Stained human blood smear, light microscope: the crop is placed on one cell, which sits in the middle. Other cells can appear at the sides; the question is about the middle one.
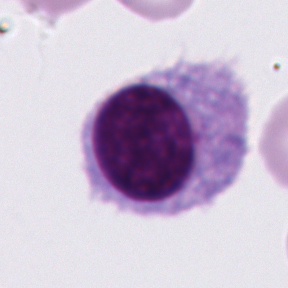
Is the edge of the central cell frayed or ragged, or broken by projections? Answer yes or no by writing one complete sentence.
Yes, this cell has an outline that is rough instead of smooth.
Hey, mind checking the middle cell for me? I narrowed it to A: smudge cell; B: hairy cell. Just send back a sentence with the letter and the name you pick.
At the centre of the crop lies a hairy cell, which makes option B correct.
